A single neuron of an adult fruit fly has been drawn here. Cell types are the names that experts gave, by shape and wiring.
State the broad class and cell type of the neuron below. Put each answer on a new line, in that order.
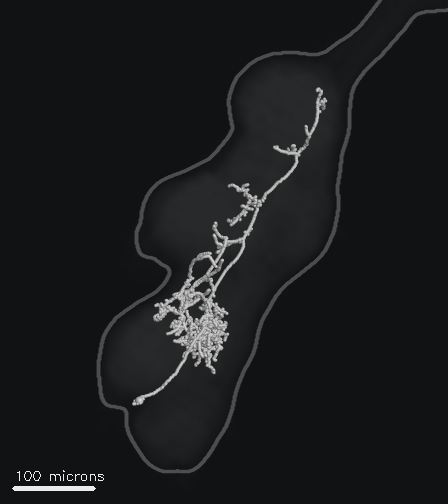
nerve-cord intrinsic neuron
INXXX101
